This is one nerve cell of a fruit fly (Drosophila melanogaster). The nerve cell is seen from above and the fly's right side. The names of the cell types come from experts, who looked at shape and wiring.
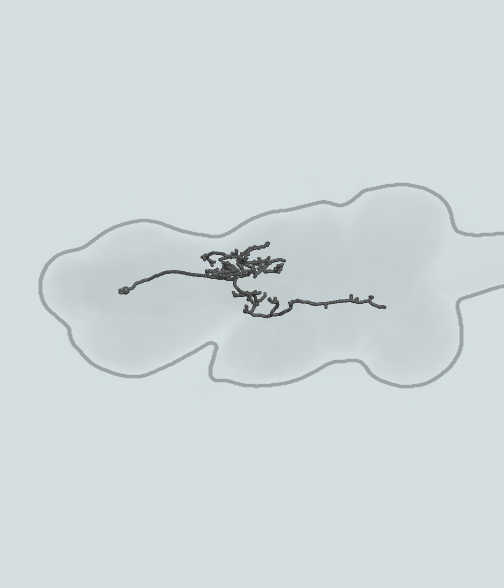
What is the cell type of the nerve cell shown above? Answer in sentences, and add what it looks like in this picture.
It is of cell type IN07B051. It is a nerve-cord intrinsic neuron. It is in the nerve cord and does not reach the brain. The cell body is on the left of the picture.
